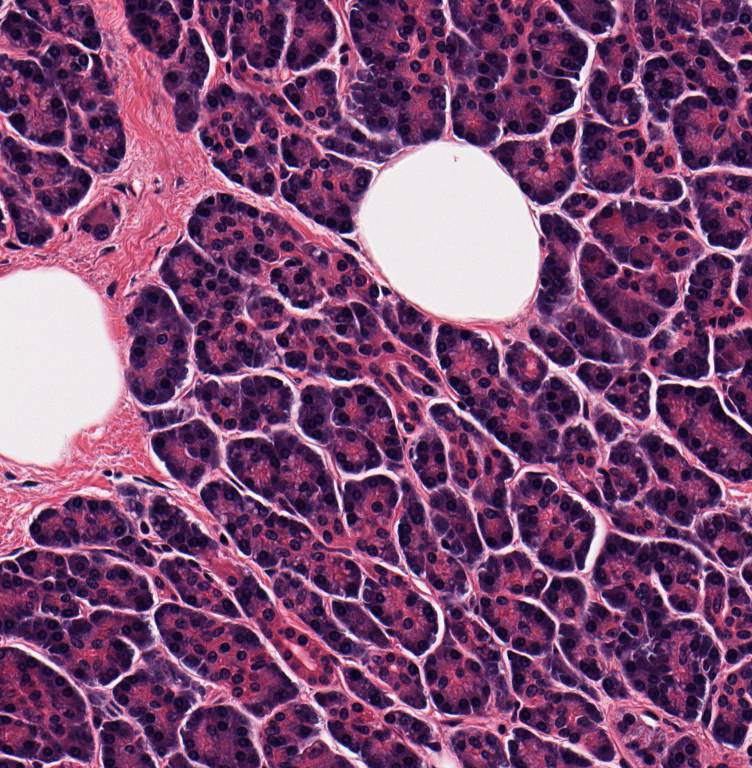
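Pancreas. Closely packed acini, with little stroma between them, fill nearly the whole field. Acinar cells have round, dark, basal nuclei, purple cytoplasm toward the base and pink granular cytoplasm toward the acinar centre. A band of pink fibrous connective tissue runs through the upper left.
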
